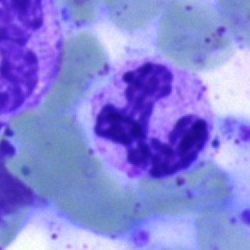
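Segmented neutrophil at the centre of a stained human bone marrow smear. The outline of this cell is roughly round and smooth. Its chromatin stains dark purple and is coarsely clumped. No nucleoli can be made out in the nucleus, and the cytoplasm contains no vacuoles.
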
